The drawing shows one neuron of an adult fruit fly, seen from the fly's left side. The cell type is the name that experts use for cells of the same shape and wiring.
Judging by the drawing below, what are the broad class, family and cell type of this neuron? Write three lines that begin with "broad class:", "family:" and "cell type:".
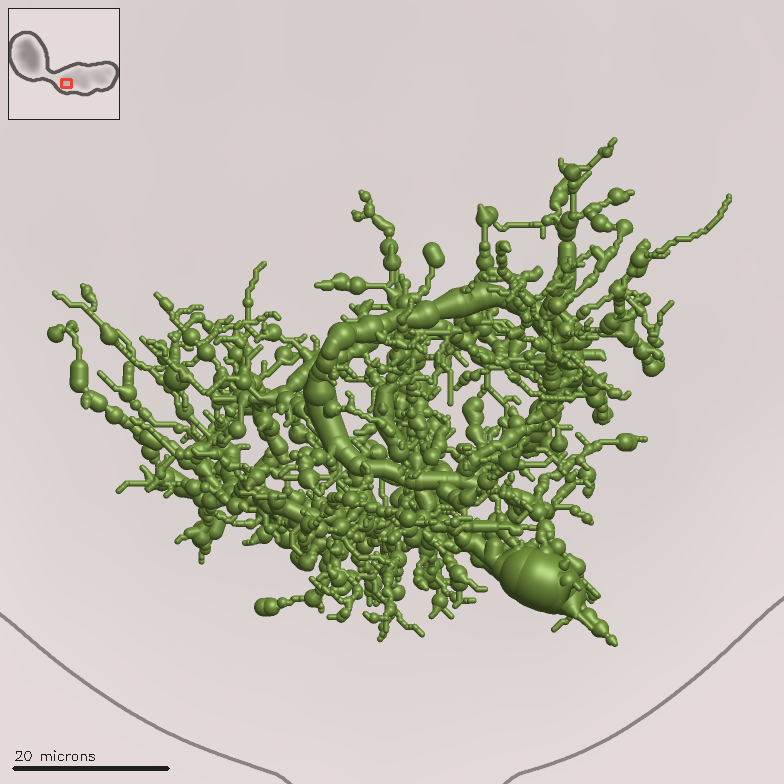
broad class: nerve-cord intrinsic neuron
family: hemilineage 13B
cell type: IN13B010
